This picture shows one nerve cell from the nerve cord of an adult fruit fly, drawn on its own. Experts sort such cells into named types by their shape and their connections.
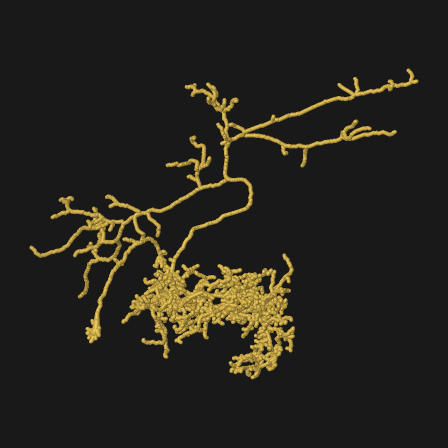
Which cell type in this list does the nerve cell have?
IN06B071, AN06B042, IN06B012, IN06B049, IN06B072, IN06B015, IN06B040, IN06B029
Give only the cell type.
IN06B015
